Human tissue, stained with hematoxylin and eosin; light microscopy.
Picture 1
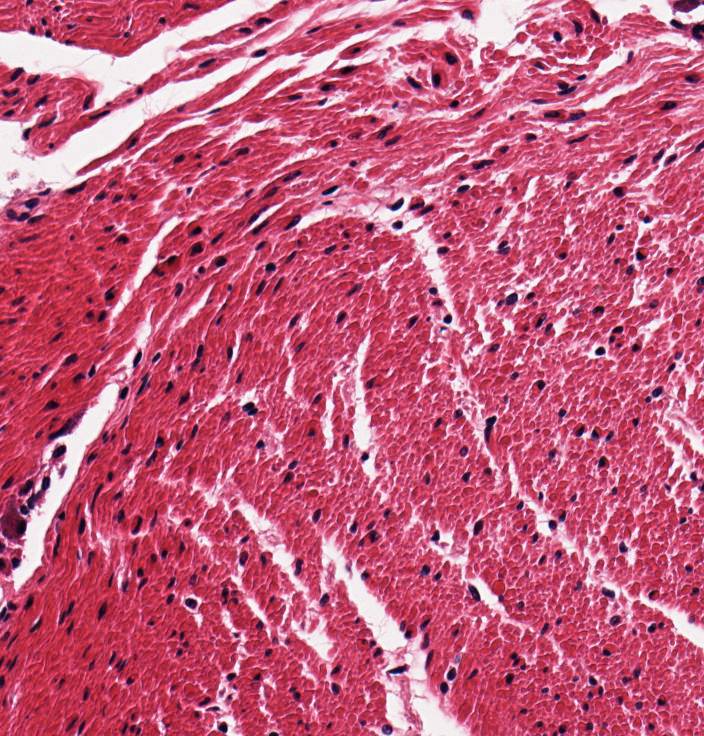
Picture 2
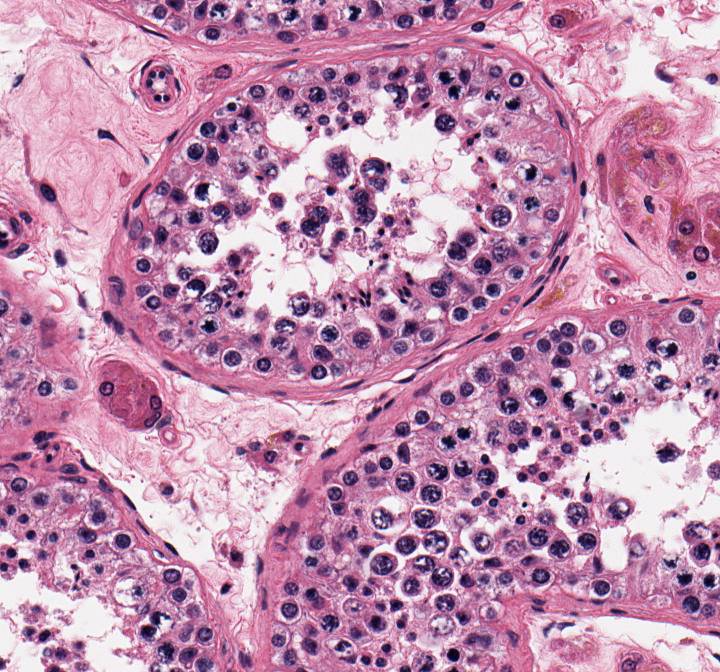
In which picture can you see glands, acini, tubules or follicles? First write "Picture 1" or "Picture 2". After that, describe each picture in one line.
Picture 2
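In picture 1: No epithelium, glands or fat cells are present anywhere in the field.
In picture 2: Each tubule is lined by a thick stratified epithelium of many layers of rounded cells that extends from the wall toward the centre.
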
